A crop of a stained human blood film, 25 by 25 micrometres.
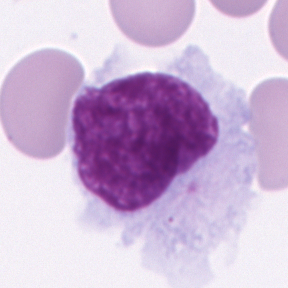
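Hairy cell, the cell in the middle of this stained peripheral blood smear. Its border is ragged, with fine, irregular, frayed projections. The nucleus is one unsegmented mass whose outline is slightly bumpy. The cytoplasm is pale greyish blue and holds only a few tiny reddish dots.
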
